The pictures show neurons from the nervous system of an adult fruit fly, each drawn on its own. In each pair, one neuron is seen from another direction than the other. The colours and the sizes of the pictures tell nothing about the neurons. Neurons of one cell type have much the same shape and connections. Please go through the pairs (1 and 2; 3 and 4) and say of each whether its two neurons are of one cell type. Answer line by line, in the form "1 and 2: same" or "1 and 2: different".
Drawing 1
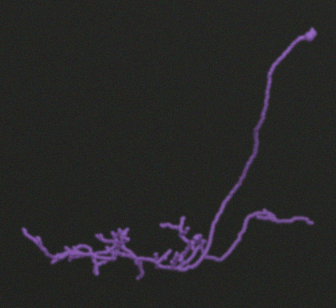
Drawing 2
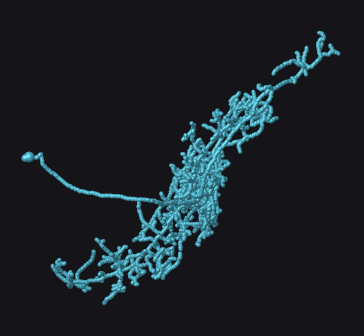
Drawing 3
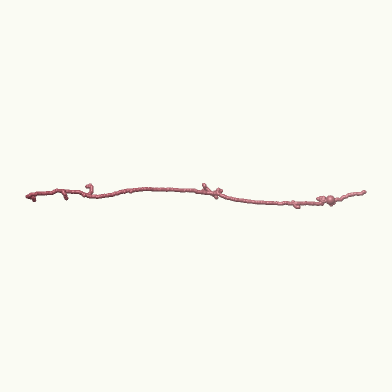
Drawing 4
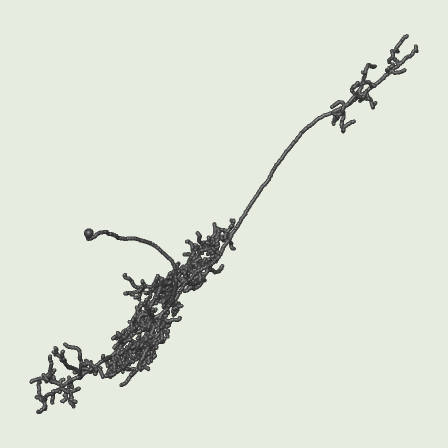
1 and 2: same
3 and 4: different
